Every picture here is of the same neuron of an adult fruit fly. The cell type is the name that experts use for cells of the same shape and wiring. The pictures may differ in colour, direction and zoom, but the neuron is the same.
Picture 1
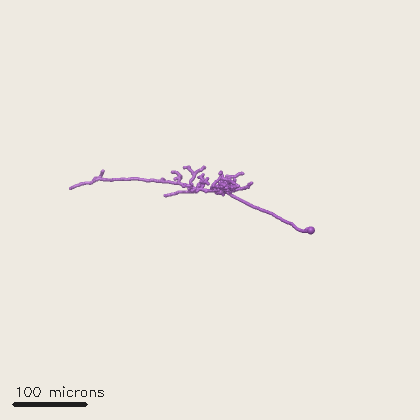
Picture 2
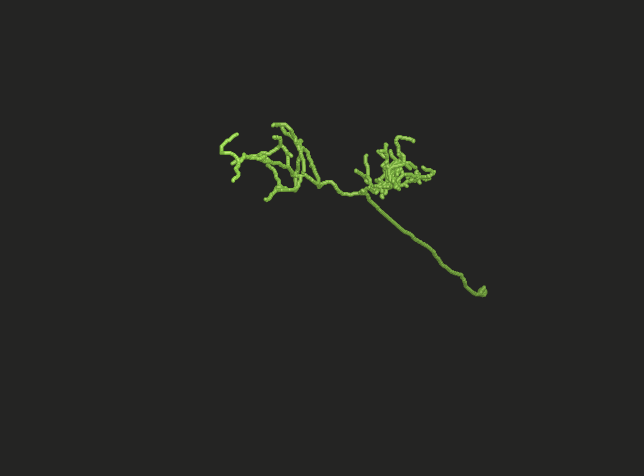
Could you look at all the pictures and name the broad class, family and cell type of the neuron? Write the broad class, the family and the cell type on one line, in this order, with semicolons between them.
nerve-cord intrinsic neuron; hemilineage 08B; IN08B091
